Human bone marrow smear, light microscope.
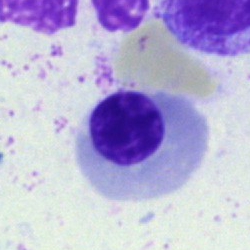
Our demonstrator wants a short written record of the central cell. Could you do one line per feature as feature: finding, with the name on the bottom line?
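Outline: smooth, notice no surface projections
Nucleus: off-centre, toward the upper left
Chromatin: dark purple, coarsely clumped
Cytoplasm: plentiful, a wide band right of and below the nucleus
Name: erythroblast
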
